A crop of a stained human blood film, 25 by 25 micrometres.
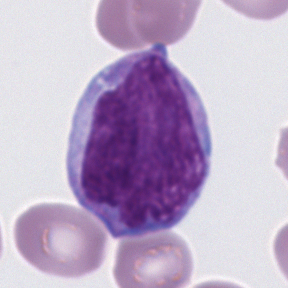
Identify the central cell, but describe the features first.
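Look first at the outline: it's oval, longer from top to bottom than side to side, about 17 by 13 micrometres. A small knob of cytoplasm juts from the top edge. The nucleus fills most of the cell, leaving just a narrow pale blue rim of cytoplasm. This is an atypical promyelocyte.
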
